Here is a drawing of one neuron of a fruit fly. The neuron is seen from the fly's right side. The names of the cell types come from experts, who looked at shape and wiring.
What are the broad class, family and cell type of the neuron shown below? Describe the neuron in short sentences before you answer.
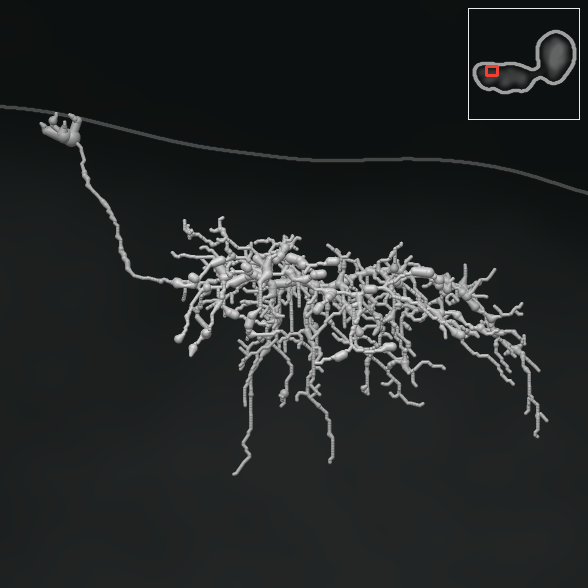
The cell body can be seen at the upper left of the picture. As drawn here it is wider than it is tall. Its broad class is nerve-cord intrinsic neuron. The family is hemilineage 06A. Its cell type is IN06A109.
